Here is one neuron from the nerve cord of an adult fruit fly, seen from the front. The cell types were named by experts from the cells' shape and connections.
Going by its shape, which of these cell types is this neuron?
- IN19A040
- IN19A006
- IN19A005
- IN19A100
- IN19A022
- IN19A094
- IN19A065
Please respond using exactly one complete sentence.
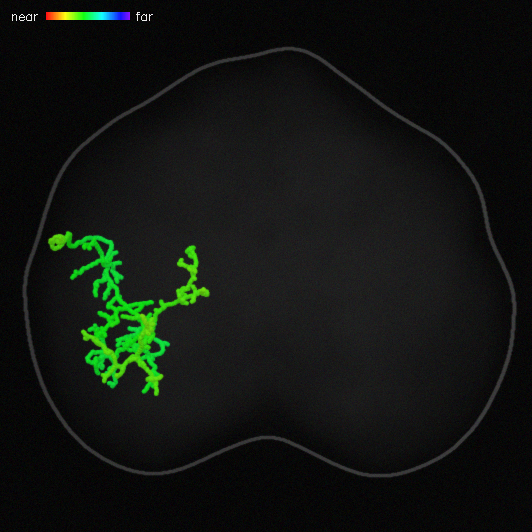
What this neuron is, by cell type, is IN19A094.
